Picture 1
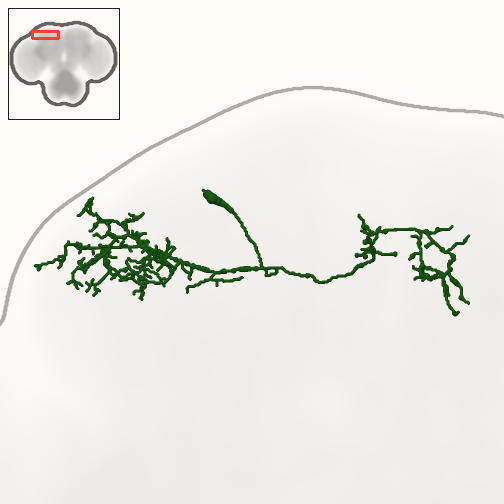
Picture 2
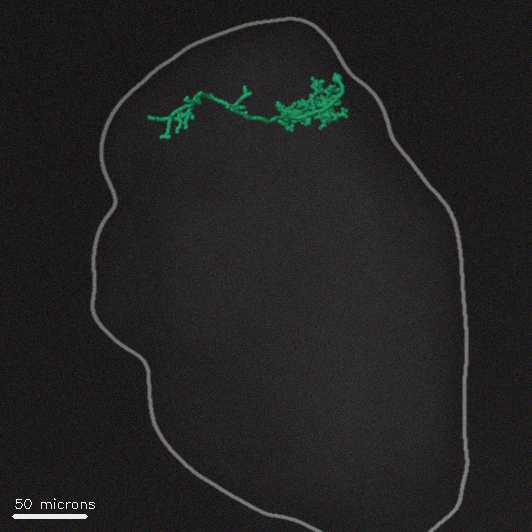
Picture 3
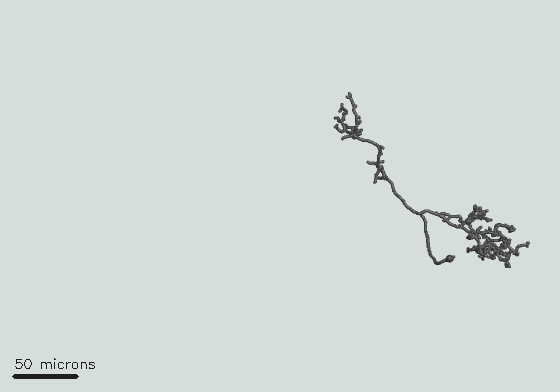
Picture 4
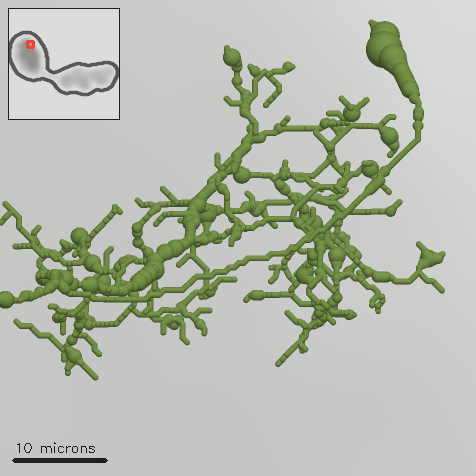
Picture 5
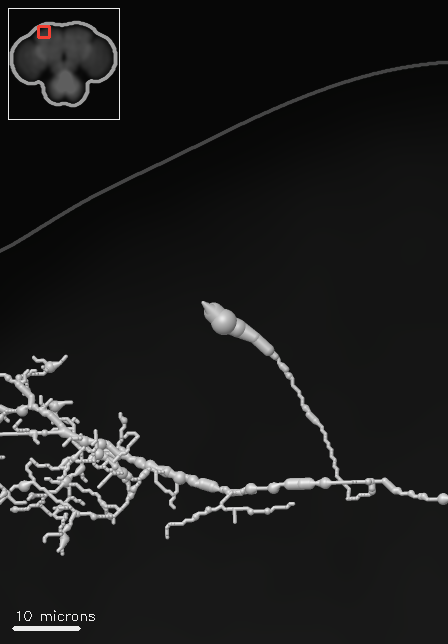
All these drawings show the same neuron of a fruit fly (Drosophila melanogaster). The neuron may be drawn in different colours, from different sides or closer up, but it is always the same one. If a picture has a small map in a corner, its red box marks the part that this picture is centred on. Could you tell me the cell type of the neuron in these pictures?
LHPD2a1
